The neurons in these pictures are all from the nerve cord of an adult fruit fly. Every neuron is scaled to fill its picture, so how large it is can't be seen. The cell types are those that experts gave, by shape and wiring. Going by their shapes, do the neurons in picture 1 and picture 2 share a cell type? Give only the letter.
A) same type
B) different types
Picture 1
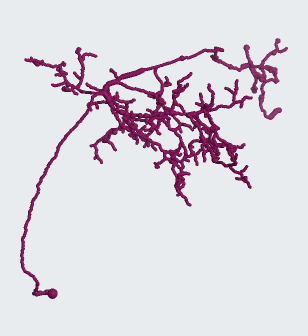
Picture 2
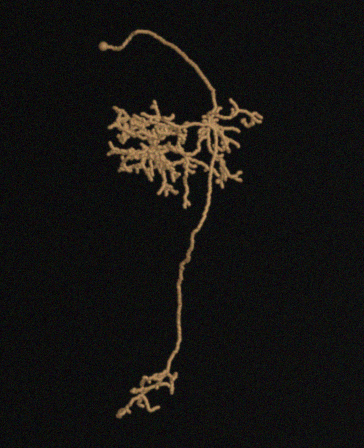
A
